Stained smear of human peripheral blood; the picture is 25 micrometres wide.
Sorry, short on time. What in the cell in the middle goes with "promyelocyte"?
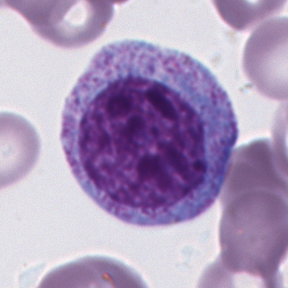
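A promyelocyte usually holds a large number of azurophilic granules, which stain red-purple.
Point one, granules: fine purple-red granules are scattered throughout the cytoplasm of this cell, in keeping with that.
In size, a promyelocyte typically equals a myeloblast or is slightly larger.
Point two, size: this cell is about 16 micrometres across. Point three, outline: round, with a slightly uneven edge. Point four, cytoplasm: blue, with its band wider above the nucleus than below it.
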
